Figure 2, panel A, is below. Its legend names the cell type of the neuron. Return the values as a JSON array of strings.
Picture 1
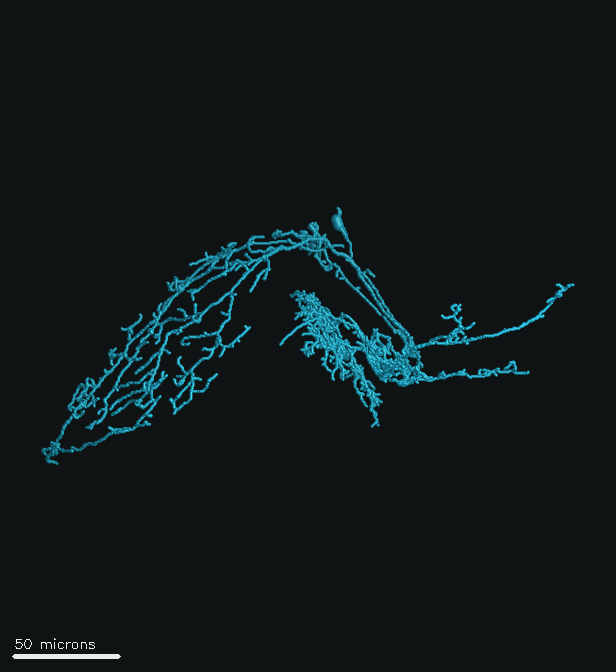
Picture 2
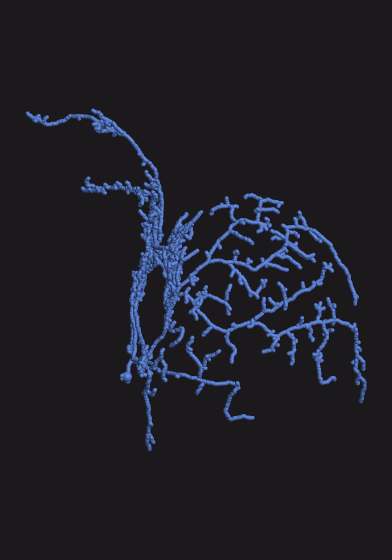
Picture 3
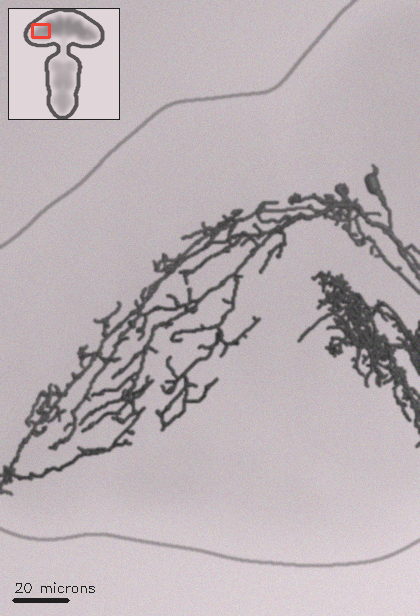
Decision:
["MeVC20"]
